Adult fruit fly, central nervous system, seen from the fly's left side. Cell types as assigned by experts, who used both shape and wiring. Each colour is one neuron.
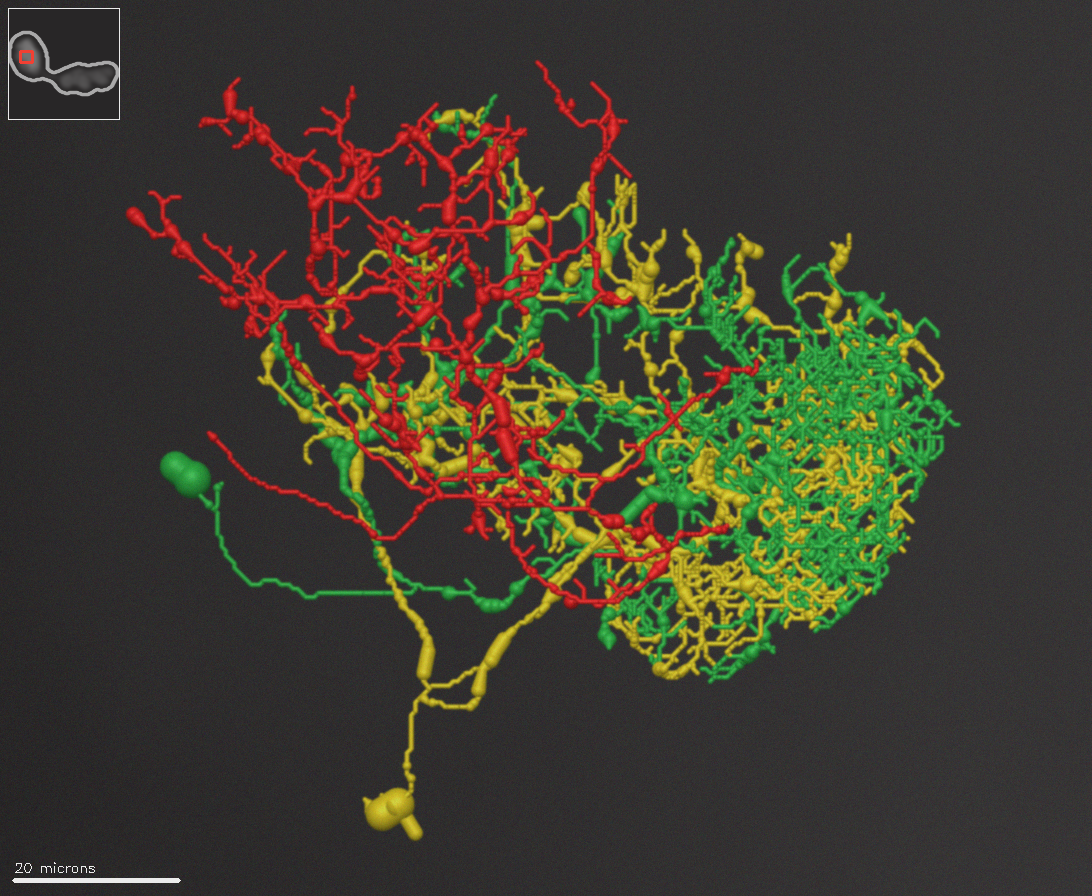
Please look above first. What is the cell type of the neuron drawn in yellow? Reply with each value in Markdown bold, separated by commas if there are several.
**CB1099**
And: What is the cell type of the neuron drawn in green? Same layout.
**PVLP079**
